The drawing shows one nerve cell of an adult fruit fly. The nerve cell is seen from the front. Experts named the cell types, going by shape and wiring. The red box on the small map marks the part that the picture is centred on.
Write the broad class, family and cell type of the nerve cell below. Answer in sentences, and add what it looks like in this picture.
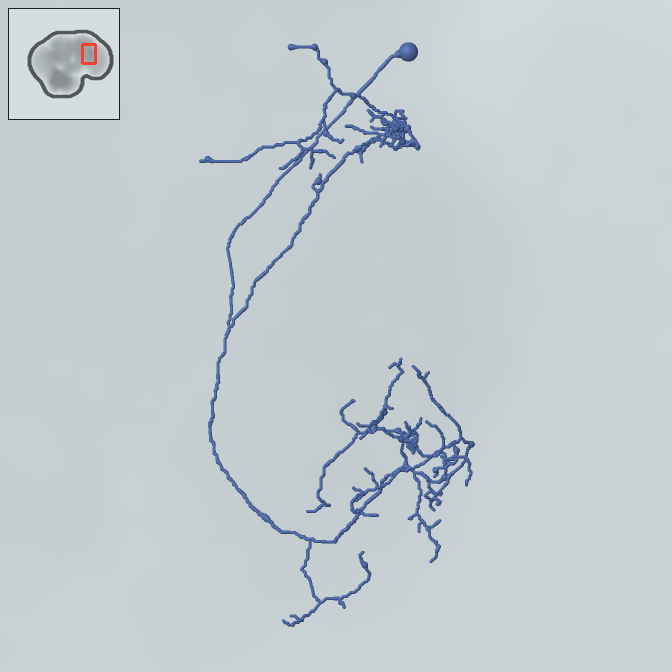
This is a central-brain intrinsic neuron. The family is hemilineage VPNp&v1_posterior. Its cell type is AVLP484. The cell body can be seen at the top of the picture. The picture shows dozens of branch ends.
